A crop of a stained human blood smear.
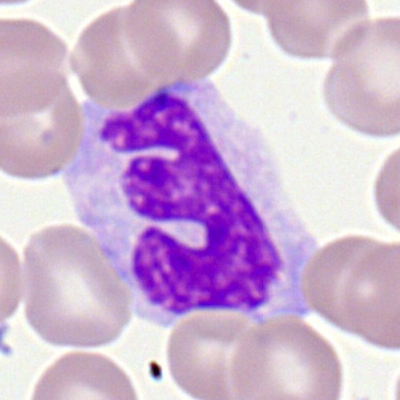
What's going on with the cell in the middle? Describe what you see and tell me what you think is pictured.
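Two deep notches cut into the nucleus from its left side, giving it a folded form. The chromatin is mottled, with paler patches among dark purple areas. No nucleoli are visible in the nucleus, and no coarse granules are seen in the cytoplasm. The cell is a monocyte.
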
